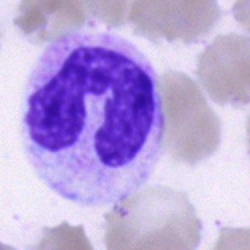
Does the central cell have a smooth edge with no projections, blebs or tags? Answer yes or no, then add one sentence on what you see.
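Yes. The cell outline is smooth and oval.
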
